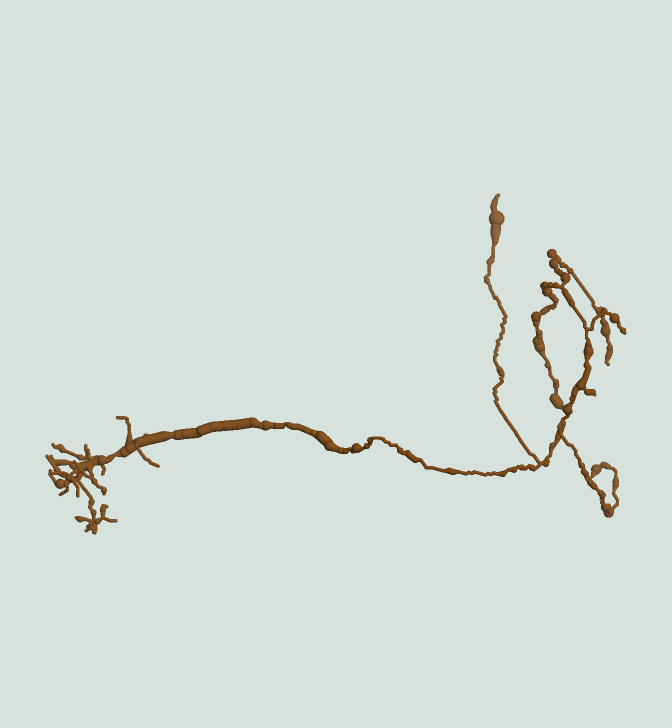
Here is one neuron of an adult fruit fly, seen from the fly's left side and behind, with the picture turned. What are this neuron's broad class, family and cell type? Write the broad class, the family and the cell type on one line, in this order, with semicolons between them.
visual projection neuron; LC; LC12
